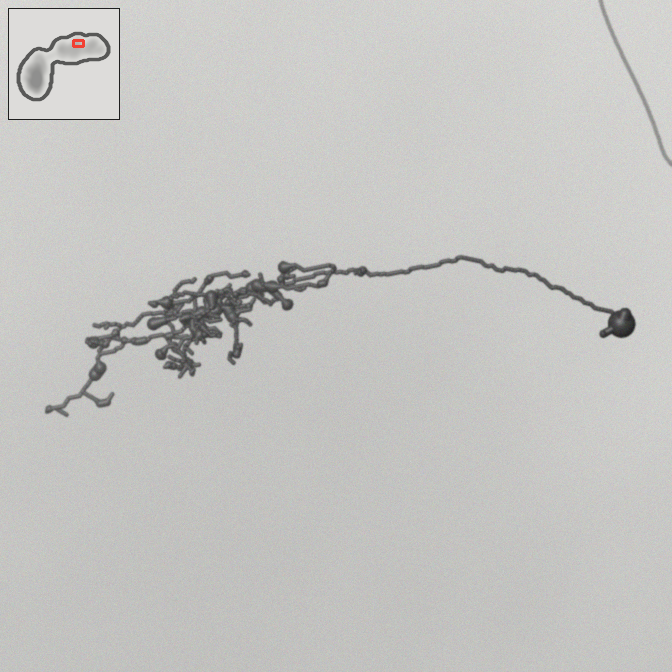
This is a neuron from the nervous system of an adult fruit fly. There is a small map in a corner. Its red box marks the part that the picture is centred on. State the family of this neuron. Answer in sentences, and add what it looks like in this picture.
The family is hemilineage 01B. Its broad class is nerve-cord intrinsic neuron. Its cell body lies on the right of the picture. Dozens of branch ends can be seen.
